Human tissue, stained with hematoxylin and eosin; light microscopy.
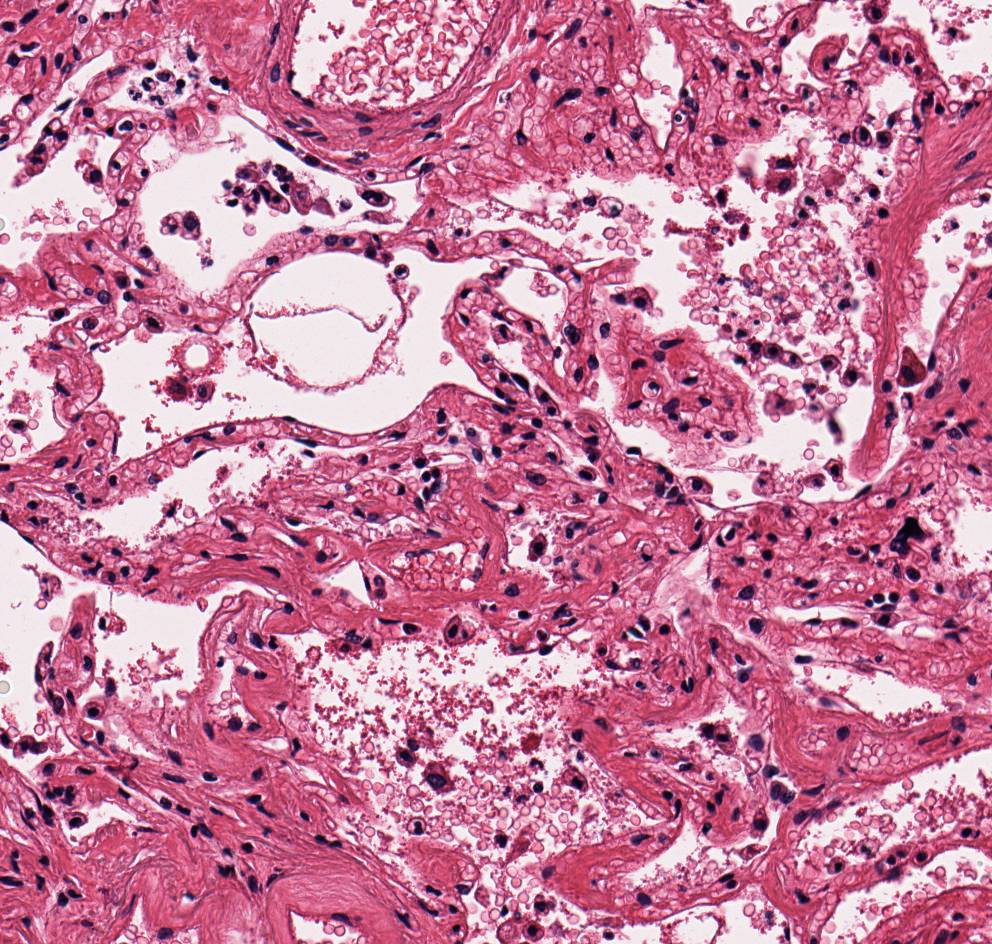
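Lung. Look at the irregular network of pink fibrous septa dividing many spaces of different sizes. In the upper left centre, notice a round, thin-walled, empty space with a thin folded strand crossing its lumen. Small clusters of cells with dark nuclei lie free in the spaces, for example near the upper left. You will find no glands anywhere in the field.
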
